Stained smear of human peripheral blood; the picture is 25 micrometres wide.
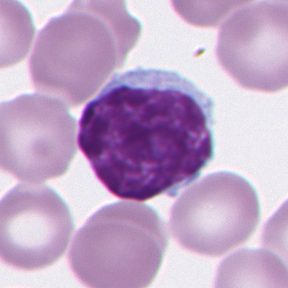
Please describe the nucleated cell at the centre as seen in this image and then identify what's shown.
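Hmm, a single roundish nuclear mass, with no lobes. Its chromatin is dark purple and coarsely clumped. The cytoplasm is widest along the upper and right side, and at the top its edge looks slightly ragged rather than smooth. This nucleated cell at the centre is a typical lymphocyte.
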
